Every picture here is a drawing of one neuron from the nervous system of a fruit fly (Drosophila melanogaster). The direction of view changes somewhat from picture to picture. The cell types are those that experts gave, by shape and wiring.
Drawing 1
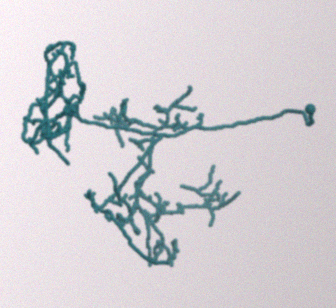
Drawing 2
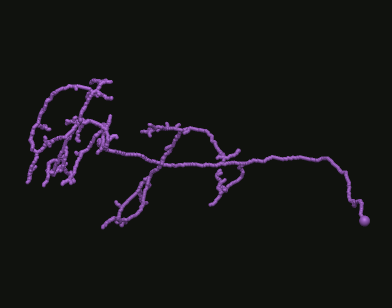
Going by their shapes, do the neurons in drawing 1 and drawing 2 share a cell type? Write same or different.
same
